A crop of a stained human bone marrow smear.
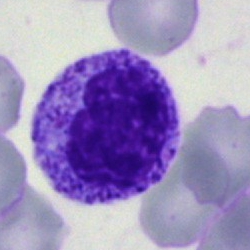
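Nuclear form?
Single mass, not split into lobes.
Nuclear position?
Off-centre to the right; wider rim of cytoplasm on the left.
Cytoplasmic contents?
Crowded with many dark purple granules; no vacuoles visible.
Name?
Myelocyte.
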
